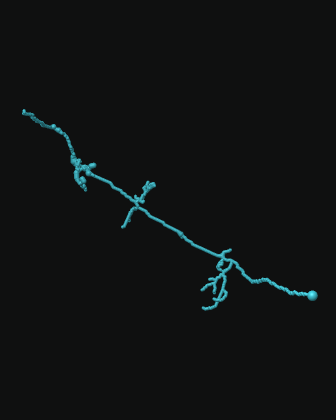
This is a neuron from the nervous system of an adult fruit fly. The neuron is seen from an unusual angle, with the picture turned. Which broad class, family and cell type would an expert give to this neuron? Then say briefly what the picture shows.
This is an optic-lobe intrinsic neuron. Its family is C. It is of cell type C2. As drawn here it is wider than it is tall.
